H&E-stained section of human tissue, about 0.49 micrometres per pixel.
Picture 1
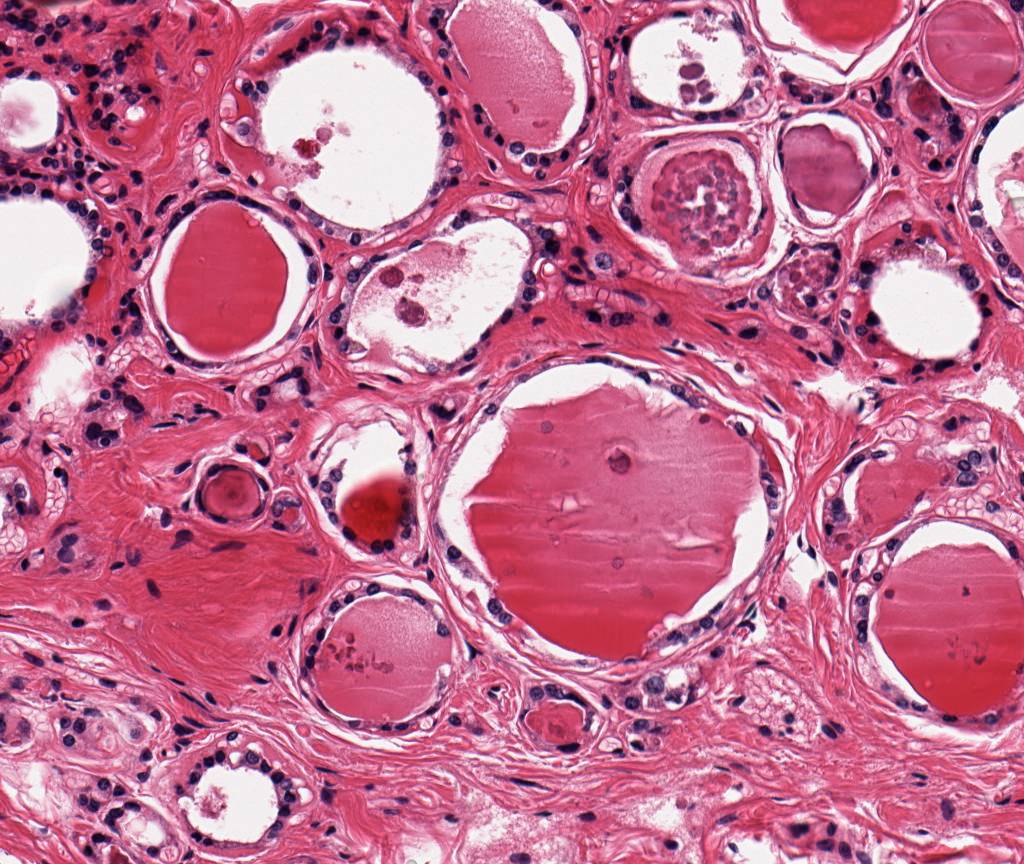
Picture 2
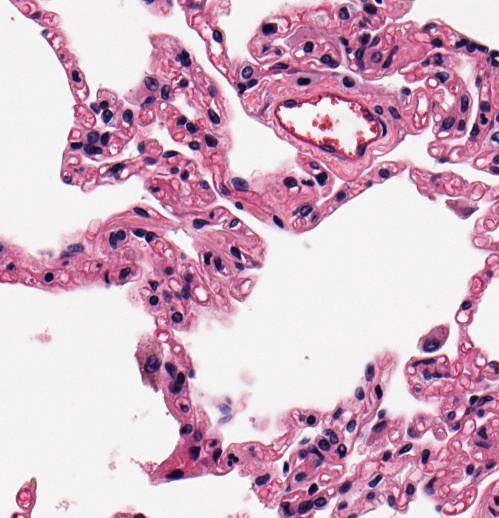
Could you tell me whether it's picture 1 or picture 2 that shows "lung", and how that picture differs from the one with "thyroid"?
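Naming comes first: picture 1 is thyroid, picture 2 is lung. Lining: each thyroid space has a single layer of flattened to low cuboidal cells with dark nuclei, while the thin branching pink walls of the lung hold many small dark oval nuclei crowded along them.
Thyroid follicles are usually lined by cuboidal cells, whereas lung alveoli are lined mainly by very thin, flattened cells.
Contents: the large lung spaces are empty; a thyroid space at upper right holds clumped granular material with scattered nuclei, not smooth pink contents.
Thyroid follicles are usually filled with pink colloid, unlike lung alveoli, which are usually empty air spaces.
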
